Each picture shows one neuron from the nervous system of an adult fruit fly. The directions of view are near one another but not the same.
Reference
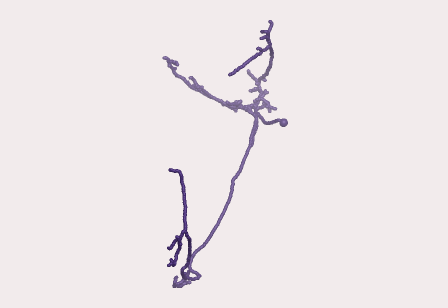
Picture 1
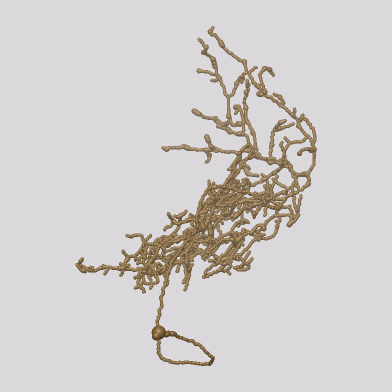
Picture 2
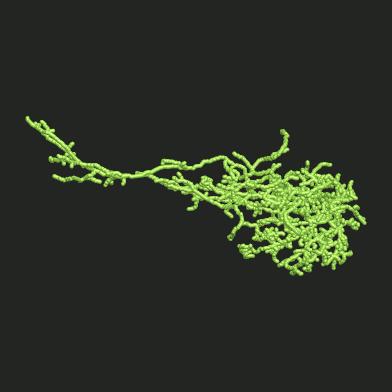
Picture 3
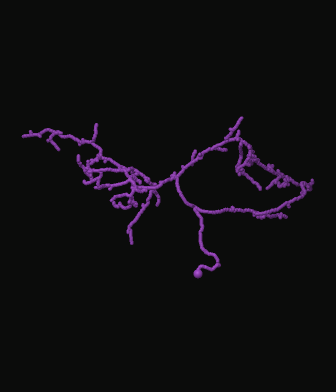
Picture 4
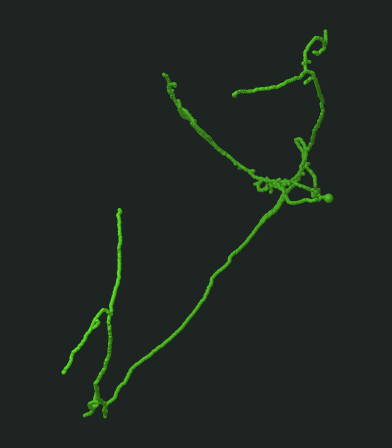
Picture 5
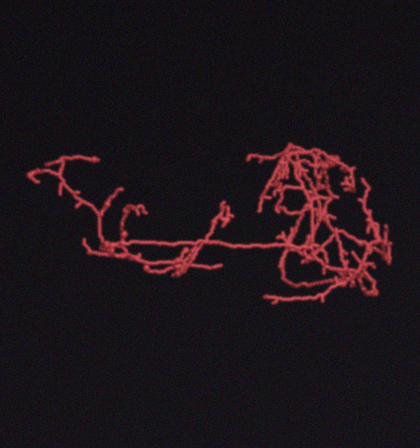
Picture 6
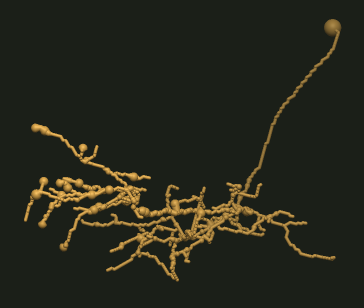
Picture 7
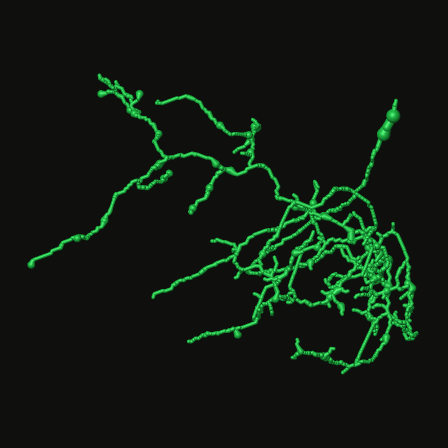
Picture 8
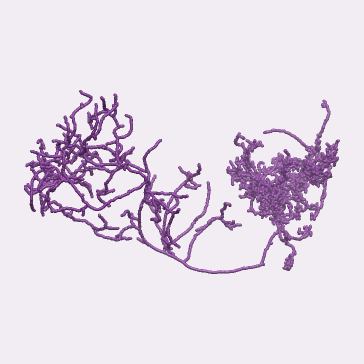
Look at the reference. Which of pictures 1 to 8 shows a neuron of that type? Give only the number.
4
